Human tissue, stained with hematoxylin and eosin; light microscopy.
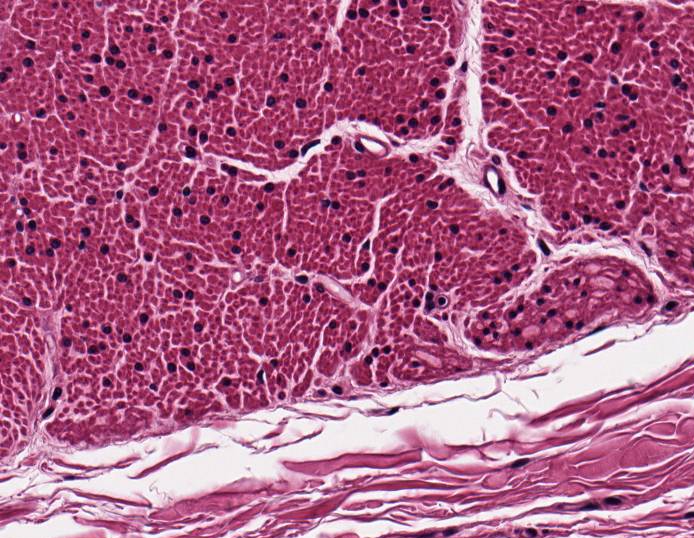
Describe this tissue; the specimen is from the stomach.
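Mainly: densely packed eosinophilic tissue, split by thin pale septa into irregular compartments. Within compartments: tightly packed small polygonal profiles with fine pale outlines. Nuclei: small, round, dark, fairly evenly scattered. At the right end of their lower edge: a small group of pale, vacuolated cells.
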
